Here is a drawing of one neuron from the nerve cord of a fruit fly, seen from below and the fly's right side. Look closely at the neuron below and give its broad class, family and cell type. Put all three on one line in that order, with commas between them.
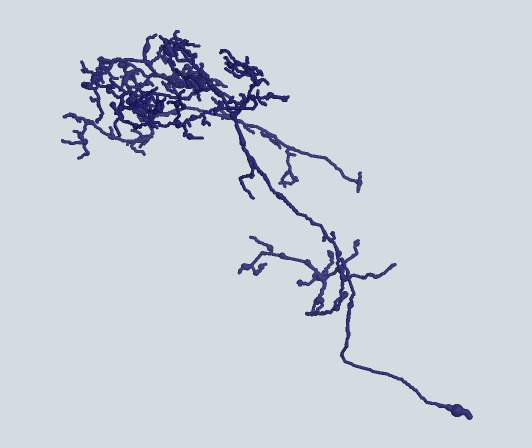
nerve-cord intrinsic neuron, hemilineage 16B, IN16B073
